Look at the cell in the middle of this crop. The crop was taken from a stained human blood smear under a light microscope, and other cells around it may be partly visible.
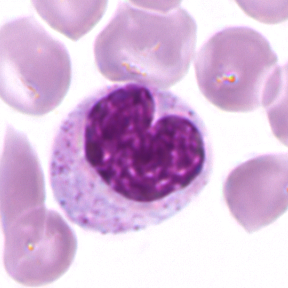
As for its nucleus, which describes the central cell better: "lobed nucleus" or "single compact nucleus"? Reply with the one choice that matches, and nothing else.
Single compact nucleus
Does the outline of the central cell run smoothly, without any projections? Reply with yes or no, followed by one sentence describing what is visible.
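Yes. The cell outline is round and smooth.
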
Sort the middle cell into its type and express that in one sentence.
Here the centrally located cell is a band neutrophil.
